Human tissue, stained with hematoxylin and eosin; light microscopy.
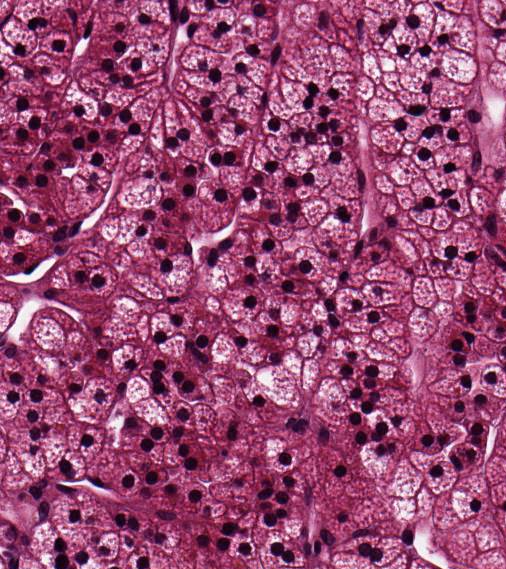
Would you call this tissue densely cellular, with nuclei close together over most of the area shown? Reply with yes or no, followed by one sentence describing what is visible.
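Yes. The whole field is filled by closely packed polygonal cells grouped into cords and nests divided by thin septa.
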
